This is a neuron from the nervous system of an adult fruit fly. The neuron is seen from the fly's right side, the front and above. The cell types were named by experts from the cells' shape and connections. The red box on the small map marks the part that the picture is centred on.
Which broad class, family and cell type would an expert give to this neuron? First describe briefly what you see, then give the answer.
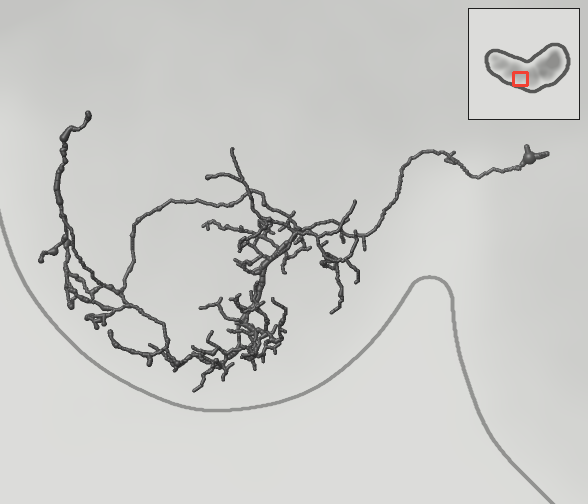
Dozens of branch ends can be seen. As drawn here it is wider than it is tall. It is a nerve-cord intrinsic neuron. The family is hemilineage 14A. The cell type is IN14A015.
